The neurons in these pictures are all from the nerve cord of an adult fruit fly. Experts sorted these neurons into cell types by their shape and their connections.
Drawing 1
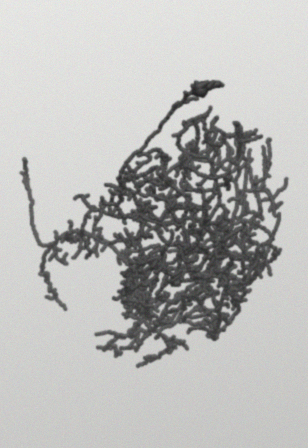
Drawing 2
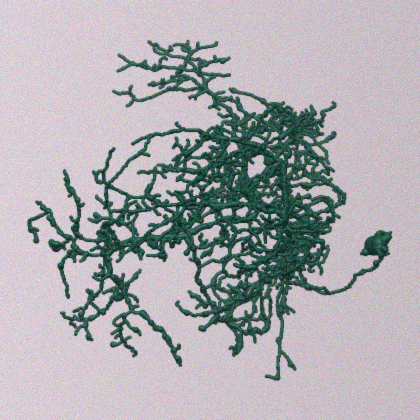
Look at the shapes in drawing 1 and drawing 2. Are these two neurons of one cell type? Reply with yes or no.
yes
